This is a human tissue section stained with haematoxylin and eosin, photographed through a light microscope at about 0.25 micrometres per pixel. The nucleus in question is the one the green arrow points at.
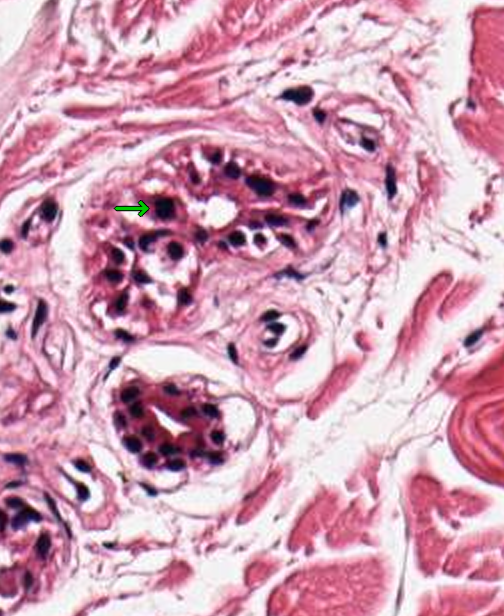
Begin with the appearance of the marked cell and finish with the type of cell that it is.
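The nucleus is round and dark, roughly the same size as the nuclei of the cells packed around it. The cell lies among tightly packed cells that form a rounded tubule cross-section, a short distance from the small empty lumen in its centre. This is a sweat gland cell.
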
